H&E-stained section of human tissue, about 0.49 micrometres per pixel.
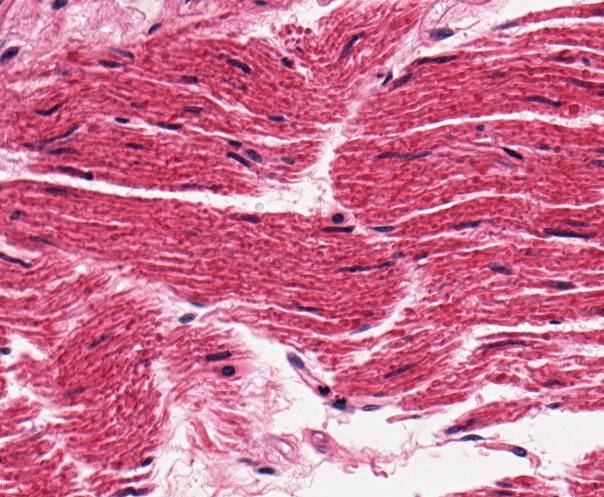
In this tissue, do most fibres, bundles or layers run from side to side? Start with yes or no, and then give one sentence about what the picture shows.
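Yes. The field is filled by bundles of muscle fibres that run mostly from left to right, some sweeping obliquely.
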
